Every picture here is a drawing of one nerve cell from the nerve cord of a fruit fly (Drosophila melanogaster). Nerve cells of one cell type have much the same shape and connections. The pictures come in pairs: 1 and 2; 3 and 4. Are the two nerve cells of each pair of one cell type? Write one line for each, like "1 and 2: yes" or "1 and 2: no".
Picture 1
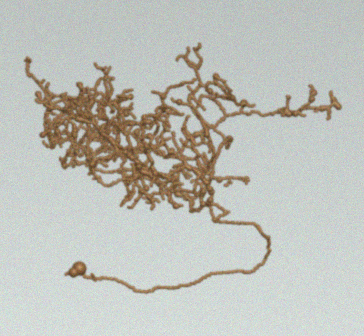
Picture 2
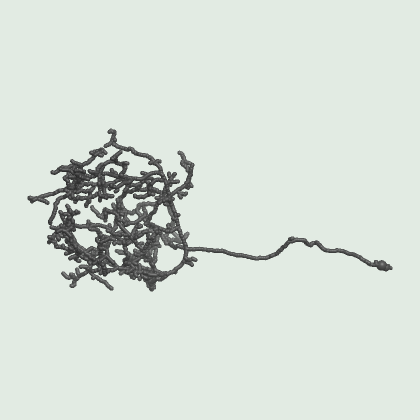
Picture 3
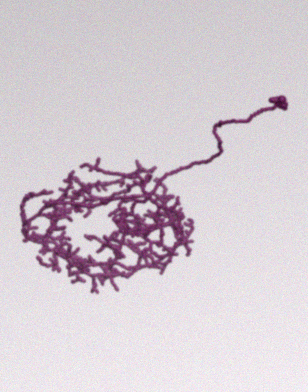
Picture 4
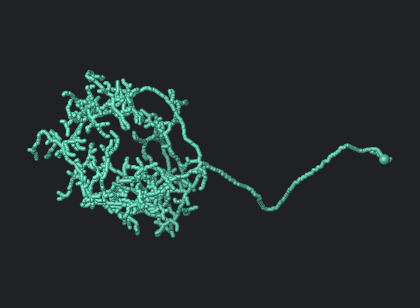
1 and 2: yes
3 and 4: yes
